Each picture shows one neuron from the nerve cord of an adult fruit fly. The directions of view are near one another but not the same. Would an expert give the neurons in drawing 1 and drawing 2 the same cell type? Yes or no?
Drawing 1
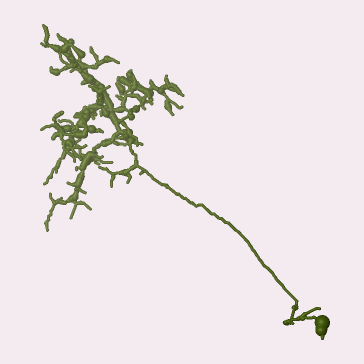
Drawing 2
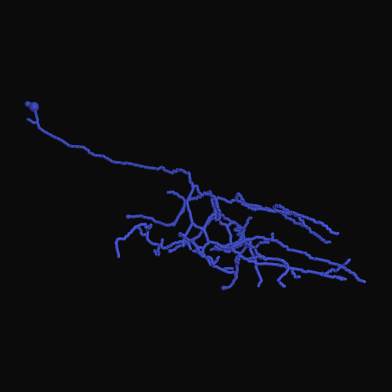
no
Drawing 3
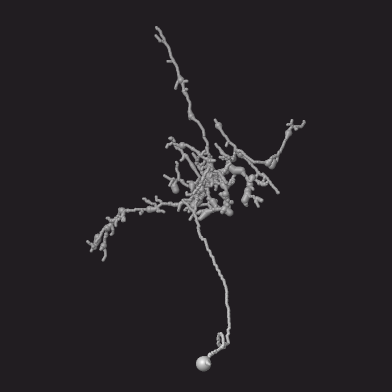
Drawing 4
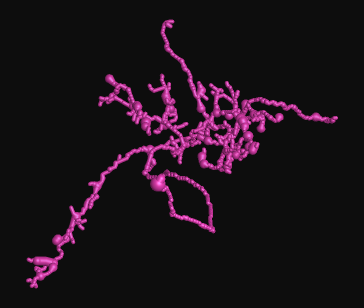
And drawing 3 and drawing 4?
yes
